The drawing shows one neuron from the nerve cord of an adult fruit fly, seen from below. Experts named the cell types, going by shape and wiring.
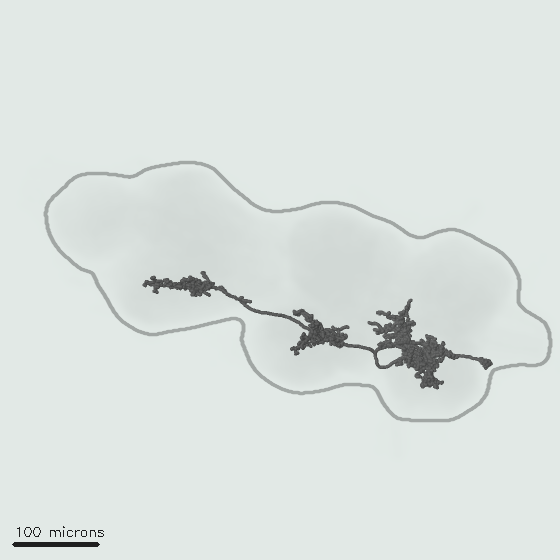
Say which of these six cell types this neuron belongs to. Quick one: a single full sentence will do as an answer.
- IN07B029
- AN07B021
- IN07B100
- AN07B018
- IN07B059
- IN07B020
The neuron is of cell type IN07B020.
